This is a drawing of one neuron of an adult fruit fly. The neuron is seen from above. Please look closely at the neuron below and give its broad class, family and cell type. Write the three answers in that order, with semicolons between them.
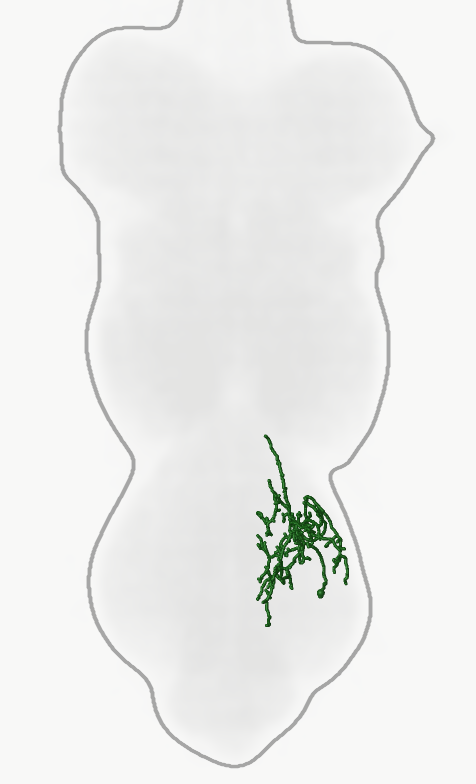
nerve-cord intrinsic neuron; hemilineage 16B; IN16B105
